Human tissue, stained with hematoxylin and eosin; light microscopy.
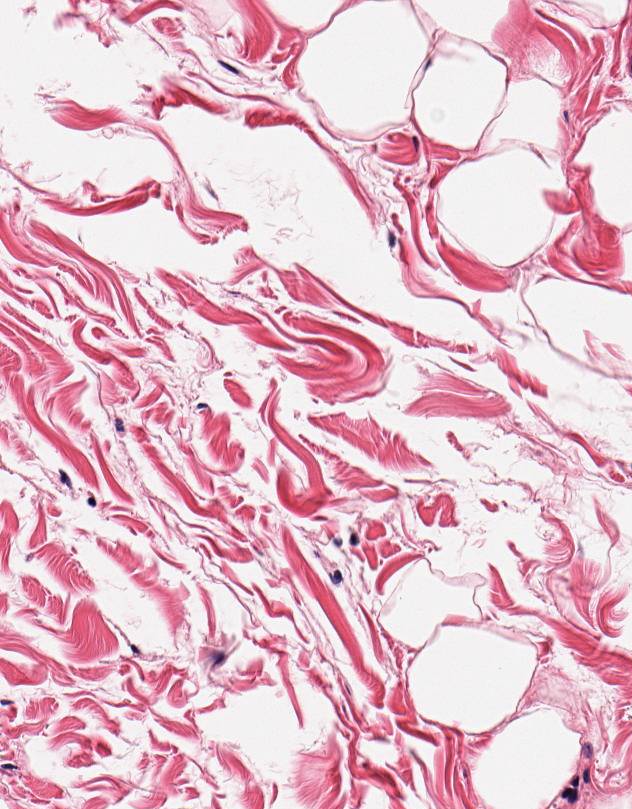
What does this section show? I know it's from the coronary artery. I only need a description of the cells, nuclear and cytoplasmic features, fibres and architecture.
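A main band of thick, wavy collagen bundles, stained bright pink with eosin, crosses the field diagonally from the upper left toward the lower right. Clusters of adipocytes lie at the upper right and lower right, appearing as large empty polygonal spaces with thin pink walls. No epithelium is present anywhere in the field.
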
